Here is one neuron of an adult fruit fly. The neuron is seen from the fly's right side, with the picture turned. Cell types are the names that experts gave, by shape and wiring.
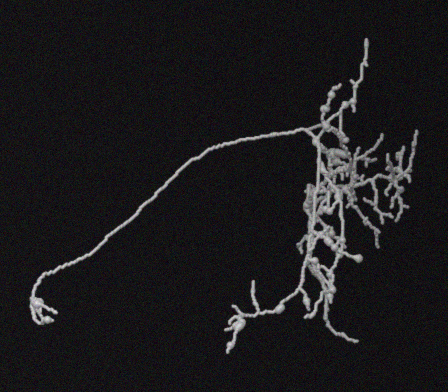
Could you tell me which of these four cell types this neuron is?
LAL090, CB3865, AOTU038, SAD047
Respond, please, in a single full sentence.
This neuron is an instance of the cell type LAL090.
